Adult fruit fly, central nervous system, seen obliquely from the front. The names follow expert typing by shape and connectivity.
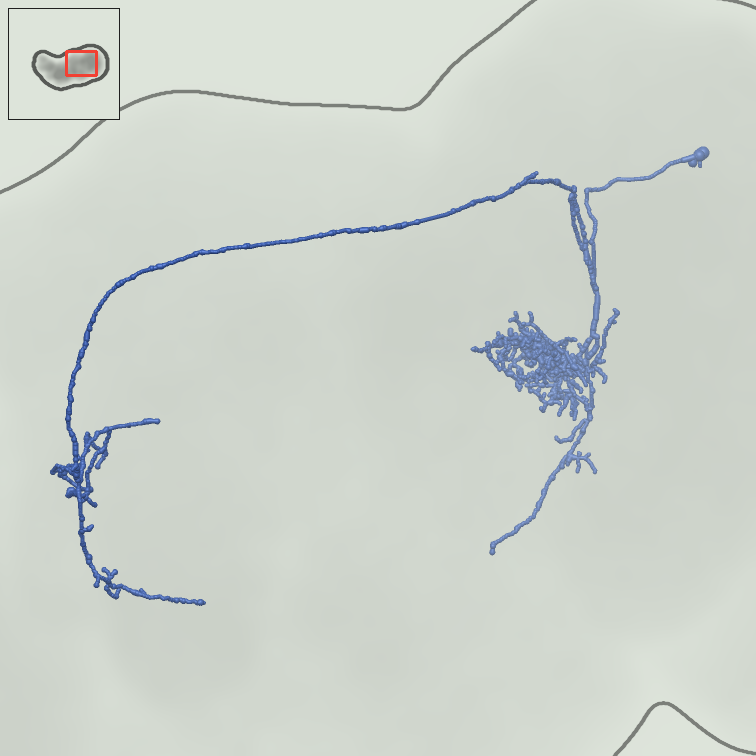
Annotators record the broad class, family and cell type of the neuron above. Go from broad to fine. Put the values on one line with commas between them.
central-brain intrinsic neuron, hemilineage SLPp&v1_ventral, PLP081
